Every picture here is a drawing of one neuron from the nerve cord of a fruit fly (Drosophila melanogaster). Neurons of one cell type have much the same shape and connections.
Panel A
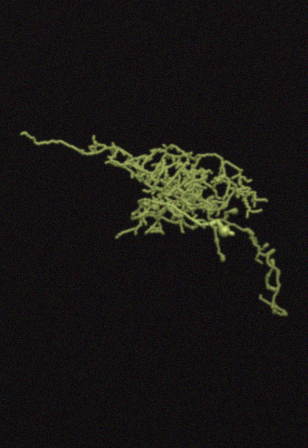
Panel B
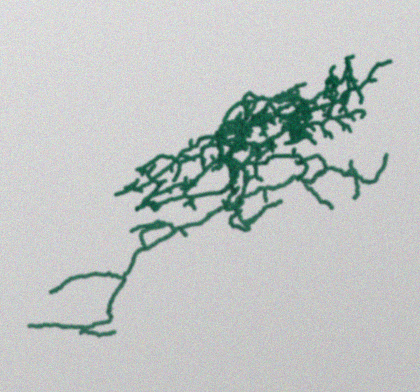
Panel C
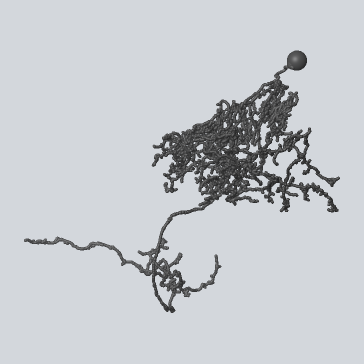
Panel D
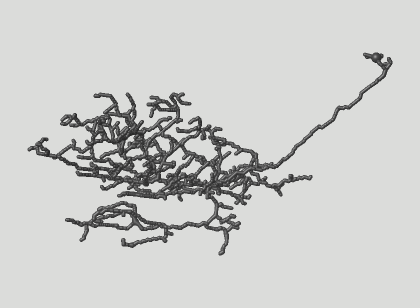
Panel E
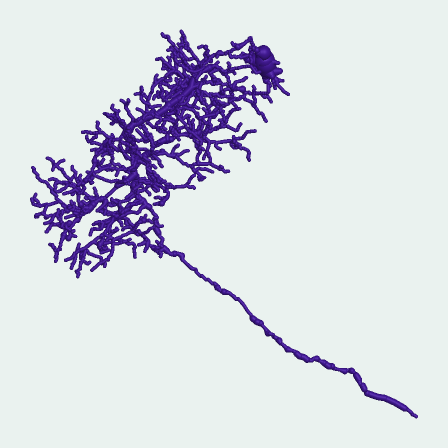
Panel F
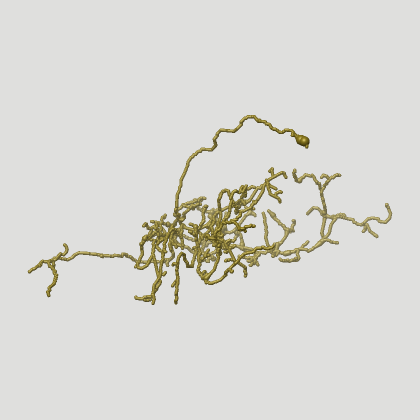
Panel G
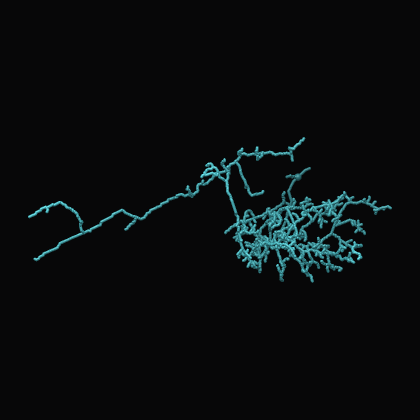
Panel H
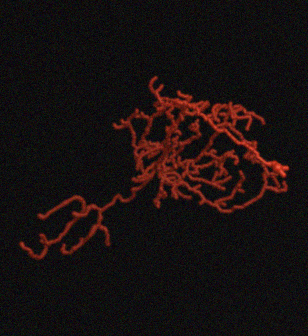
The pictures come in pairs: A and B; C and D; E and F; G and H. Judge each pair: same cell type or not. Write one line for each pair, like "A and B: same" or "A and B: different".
A and B: same
C and D: different
E and F: same
G and H: different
